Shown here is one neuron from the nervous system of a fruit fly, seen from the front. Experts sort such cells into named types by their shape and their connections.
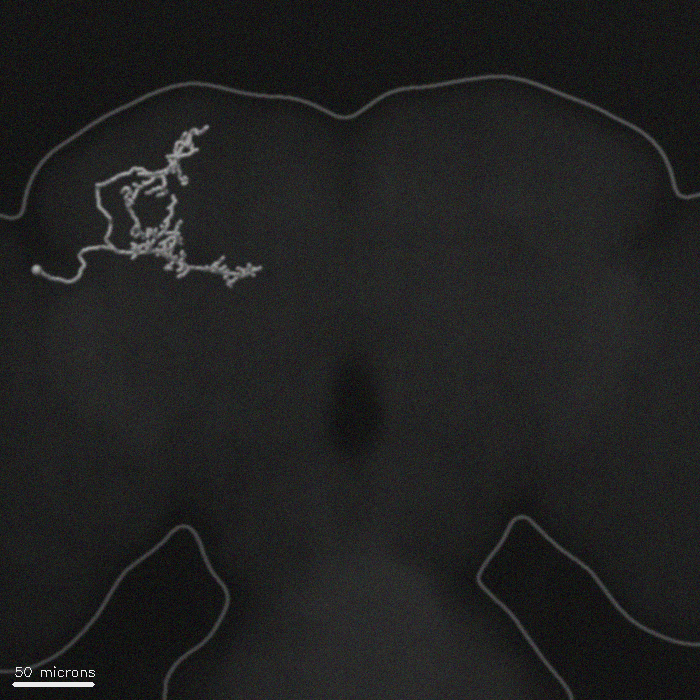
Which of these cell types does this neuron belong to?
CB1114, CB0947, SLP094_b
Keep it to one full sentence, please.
This particular neuron has the cell type SLP094_b.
